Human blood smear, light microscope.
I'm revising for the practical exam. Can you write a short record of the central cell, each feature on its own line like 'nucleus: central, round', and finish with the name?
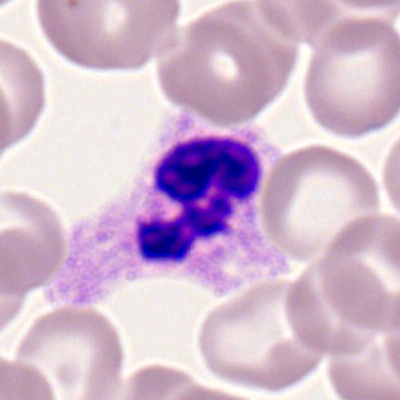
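Nucleus: lobed; larger curved lobe above, smaller lobe below left
Chromatin: dark purple, coarsely clumped
Cytoplasm: abundant, pale pinkish-lilac
Granules: fine, pinkish-violet, evenly scattered
Name: segmented neutrophil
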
